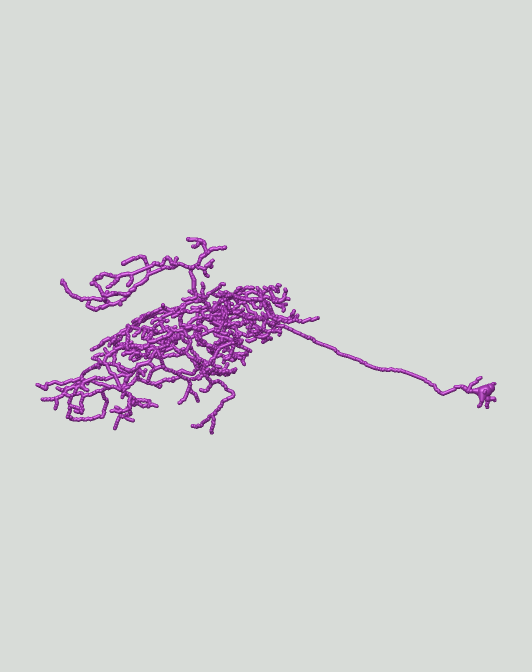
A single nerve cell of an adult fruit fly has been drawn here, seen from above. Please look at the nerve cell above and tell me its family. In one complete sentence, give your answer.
This nerve cell is grouped under the hemilineage 06A family.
